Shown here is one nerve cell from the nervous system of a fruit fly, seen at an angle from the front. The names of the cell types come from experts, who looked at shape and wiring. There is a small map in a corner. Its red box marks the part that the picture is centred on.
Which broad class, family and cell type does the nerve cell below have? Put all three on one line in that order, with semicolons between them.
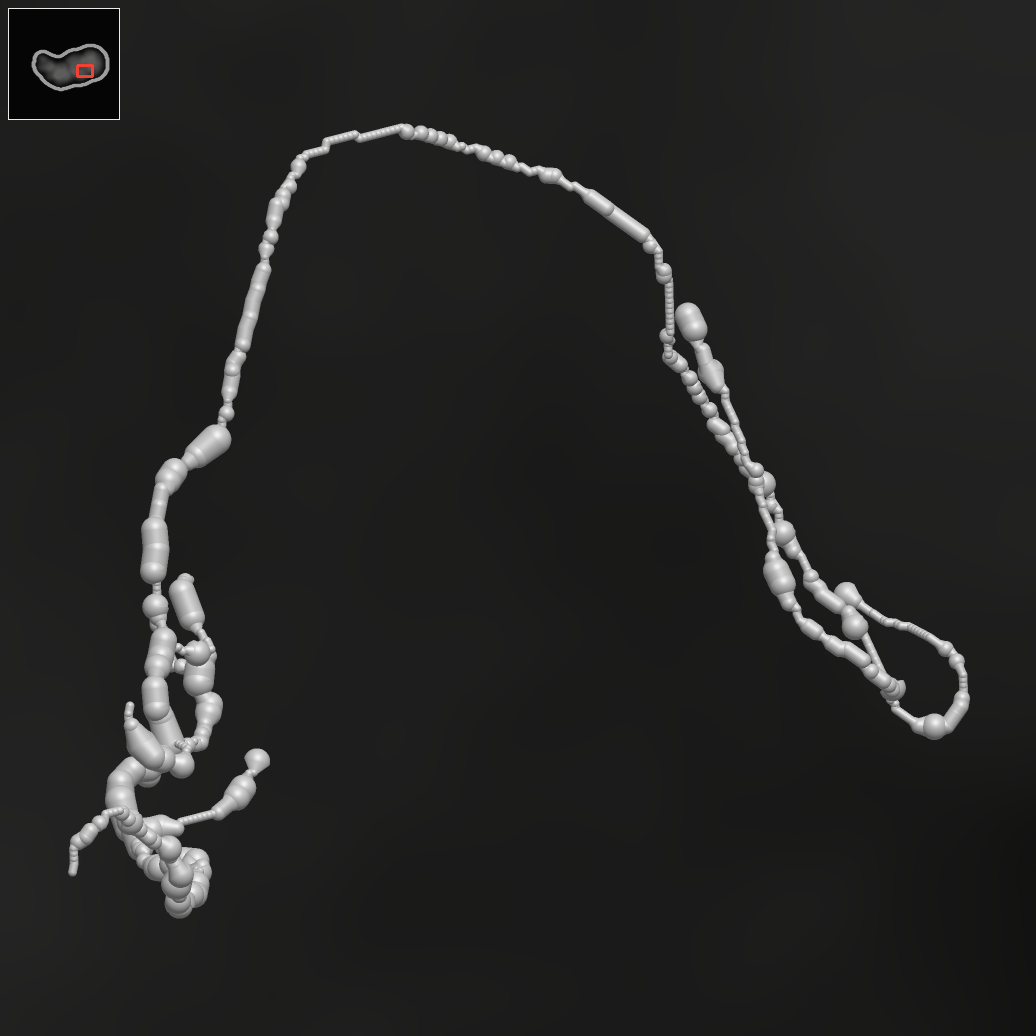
sensory neuron entering the brain; class olfactory; ORN_VM6v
